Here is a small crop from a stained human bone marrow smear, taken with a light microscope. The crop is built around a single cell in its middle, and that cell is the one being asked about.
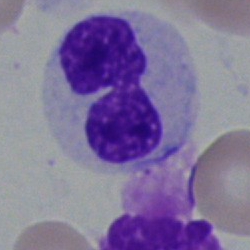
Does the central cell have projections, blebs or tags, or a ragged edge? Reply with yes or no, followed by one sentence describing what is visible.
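No. The cell has a round, smooth outline.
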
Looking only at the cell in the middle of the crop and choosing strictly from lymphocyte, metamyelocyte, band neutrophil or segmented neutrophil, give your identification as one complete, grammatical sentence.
Where the crop is centred, there is a segmented neutrophil.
